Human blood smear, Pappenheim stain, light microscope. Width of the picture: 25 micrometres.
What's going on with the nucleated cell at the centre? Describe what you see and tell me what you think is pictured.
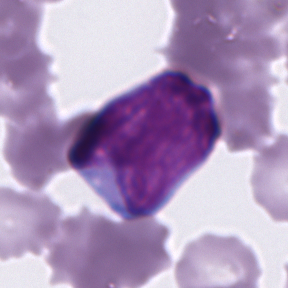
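Outline angular, with fairly straight edges and corners. Nucleus occupies most of the cell. Visible cytoplasm lies mostly as a wedge at the lower left. No granules seen in the cytoplasm. Cell: myeloblast.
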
